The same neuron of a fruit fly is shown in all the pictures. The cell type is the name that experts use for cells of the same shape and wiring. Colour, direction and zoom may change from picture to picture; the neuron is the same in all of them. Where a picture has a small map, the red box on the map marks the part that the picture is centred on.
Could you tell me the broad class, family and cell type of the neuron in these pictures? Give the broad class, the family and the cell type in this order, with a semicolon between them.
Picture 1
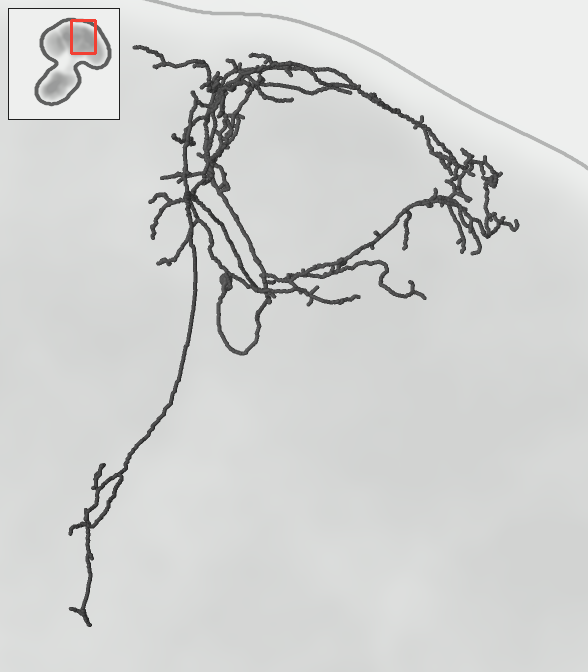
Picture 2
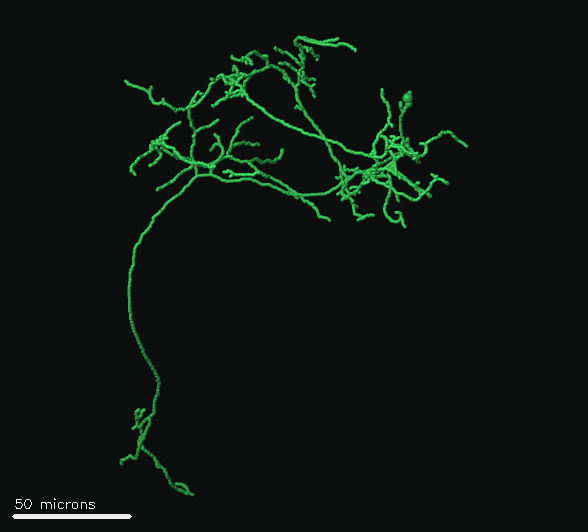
central-brain intrinsic neuron; hemilineage SMPpv1; SMP721m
